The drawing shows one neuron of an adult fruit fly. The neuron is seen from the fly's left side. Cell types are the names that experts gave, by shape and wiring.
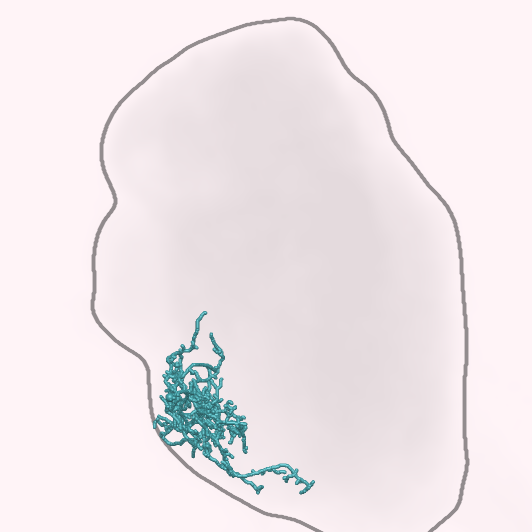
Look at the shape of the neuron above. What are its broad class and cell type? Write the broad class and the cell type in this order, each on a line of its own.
central-brain intrinsic neuron
GNG170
